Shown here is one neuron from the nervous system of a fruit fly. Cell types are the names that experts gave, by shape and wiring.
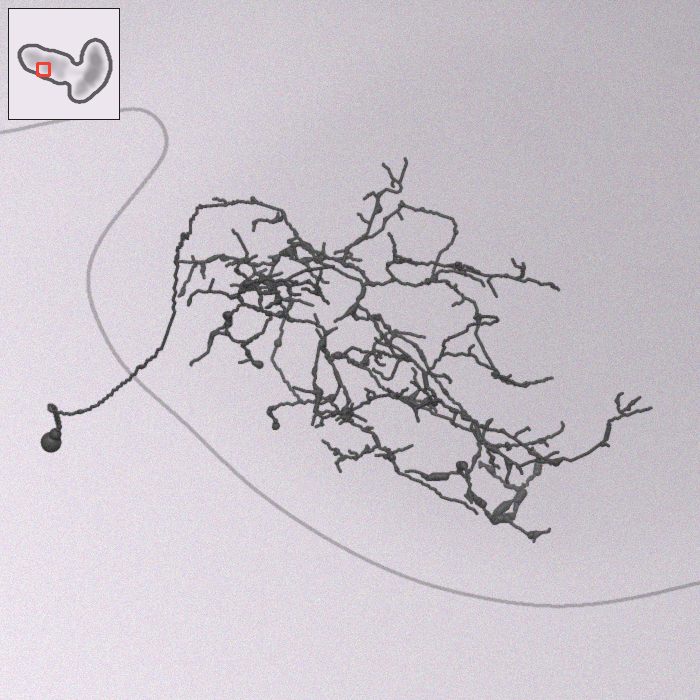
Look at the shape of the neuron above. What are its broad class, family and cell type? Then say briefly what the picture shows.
This is a nerve-cord intrinsic neuron. Its family is hemilineage 20A.22A. Its cell type is IN20A.22A021. It lies in the nerve cord. In this view it is wider than it is tall.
